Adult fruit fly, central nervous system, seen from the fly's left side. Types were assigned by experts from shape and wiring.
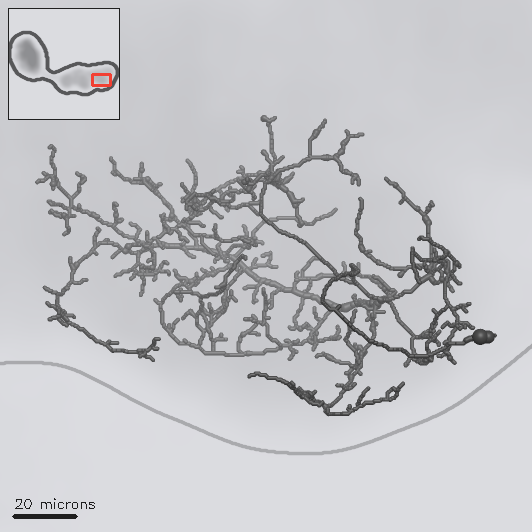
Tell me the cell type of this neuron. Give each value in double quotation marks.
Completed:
"IN04B031"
